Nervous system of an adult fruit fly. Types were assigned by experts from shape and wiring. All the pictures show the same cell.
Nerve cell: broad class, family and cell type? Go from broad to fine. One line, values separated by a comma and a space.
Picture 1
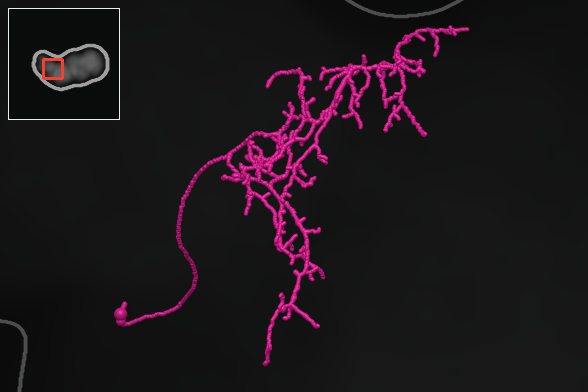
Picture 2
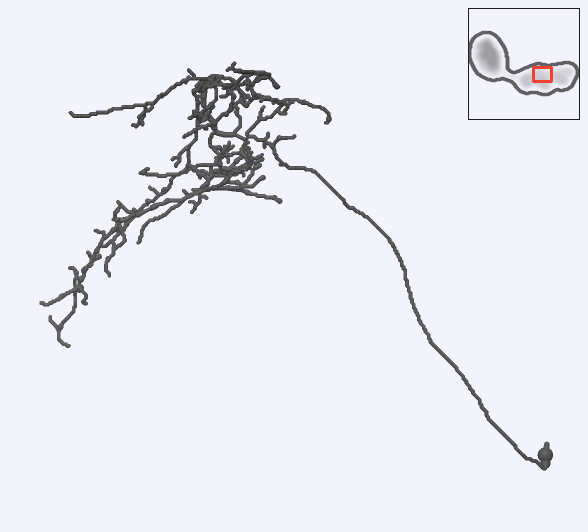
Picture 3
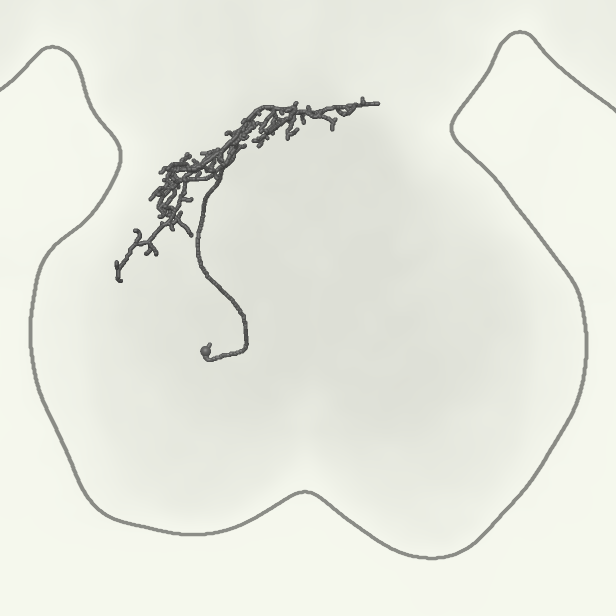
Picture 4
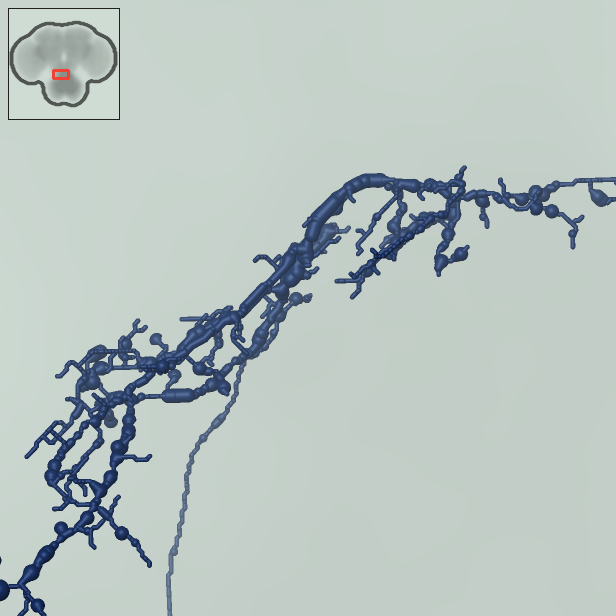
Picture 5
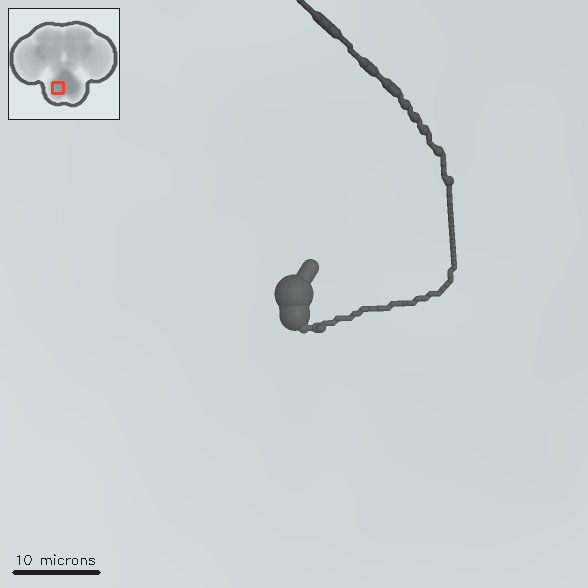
nerve-cord intrinsic neuron, hemilineage 03B, IN03B058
